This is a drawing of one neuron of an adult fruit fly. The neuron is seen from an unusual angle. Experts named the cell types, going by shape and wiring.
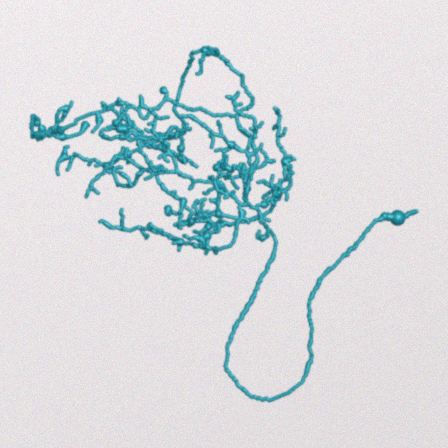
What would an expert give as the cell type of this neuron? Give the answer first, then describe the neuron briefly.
The cell type is CB2906. Its broad class is central-brain intrinsic neuron. Its cell body lies on the right of the picture. Dozens of branch ends can be seen.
